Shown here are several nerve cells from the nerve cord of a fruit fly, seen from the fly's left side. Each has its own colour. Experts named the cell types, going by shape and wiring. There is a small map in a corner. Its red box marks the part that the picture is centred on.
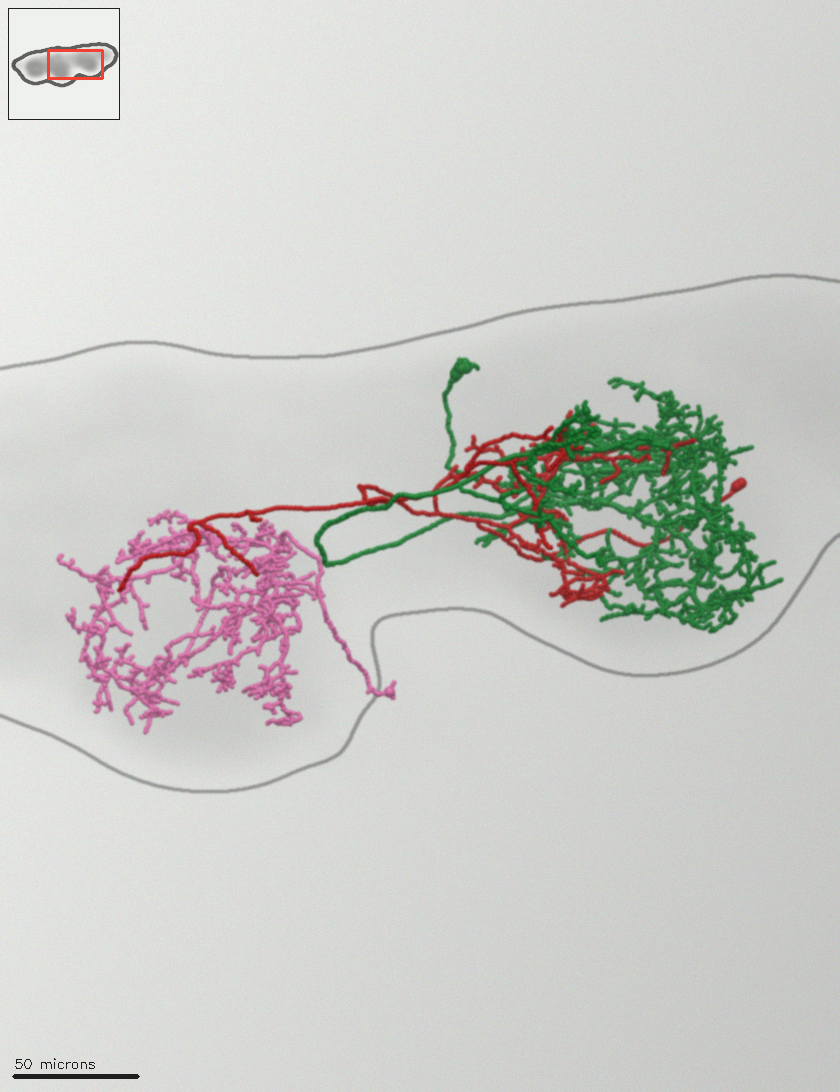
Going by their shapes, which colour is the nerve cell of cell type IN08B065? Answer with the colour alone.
green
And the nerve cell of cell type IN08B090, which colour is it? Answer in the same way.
red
